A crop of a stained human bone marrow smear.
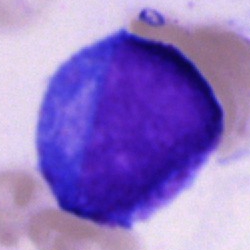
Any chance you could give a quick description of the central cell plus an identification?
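Roughly round in outline, the cell has a few flattened, slightly angular stretches of edge. Neither granules nor vacuoles are visible anywhere in it. Just above its top edge lies a small dark blue fragment. It is a blast.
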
